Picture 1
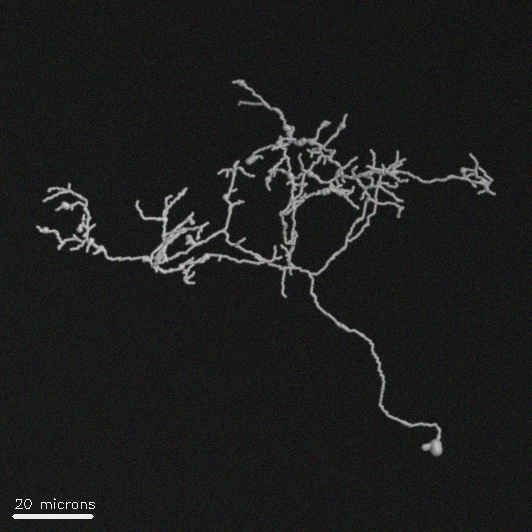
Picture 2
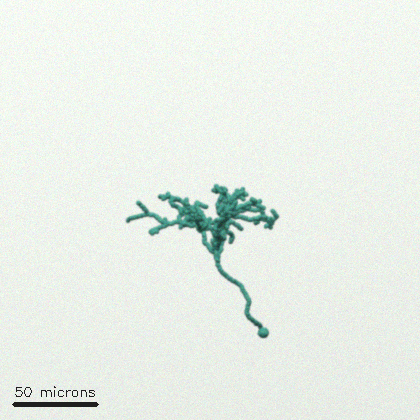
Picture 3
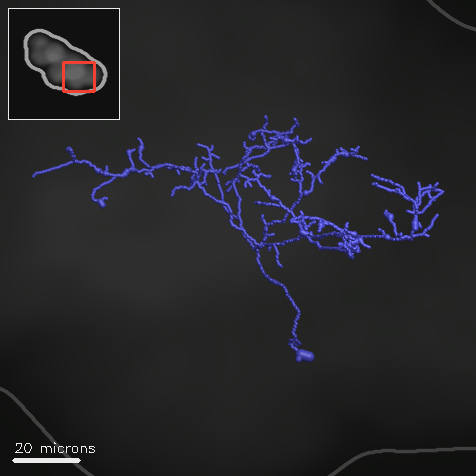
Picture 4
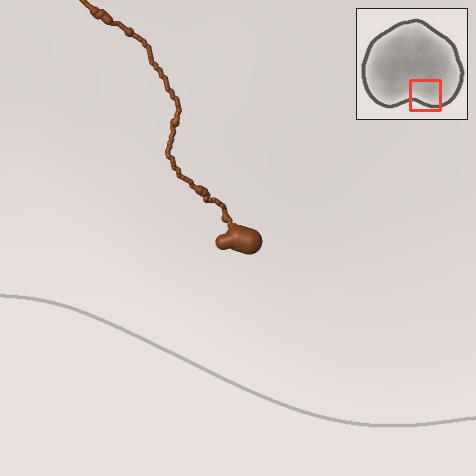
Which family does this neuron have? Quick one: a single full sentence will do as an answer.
The family name for this neuron is hemilineage 05B.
